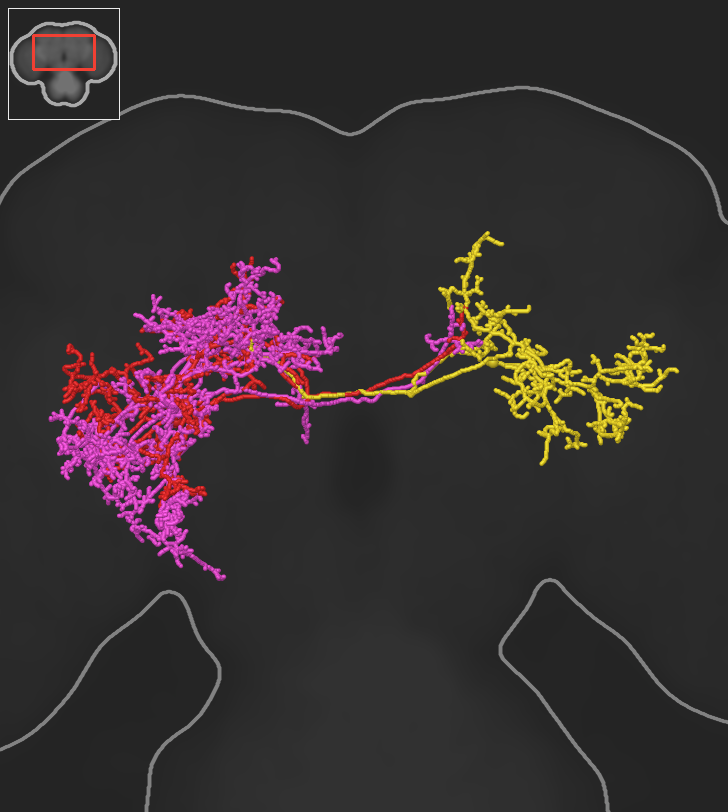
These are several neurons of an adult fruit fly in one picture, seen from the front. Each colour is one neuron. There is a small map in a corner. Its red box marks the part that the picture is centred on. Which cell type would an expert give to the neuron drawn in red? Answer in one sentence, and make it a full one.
The type assigned to this neuron is PVLP123.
